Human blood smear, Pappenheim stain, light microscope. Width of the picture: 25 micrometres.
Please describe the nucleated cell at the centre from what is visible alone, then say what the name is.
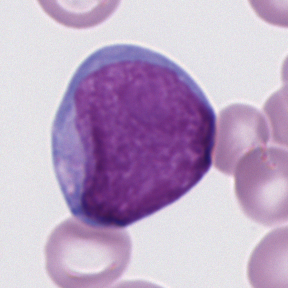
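Chromatin first: finely granular and evenly spread, without coarse dark clumps. Next, the cytoplasm: blue, deepest in colour along its outer edge, with no distinct granules and no vacuoles. The nucleated cell at the centre is a myeloblast.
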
